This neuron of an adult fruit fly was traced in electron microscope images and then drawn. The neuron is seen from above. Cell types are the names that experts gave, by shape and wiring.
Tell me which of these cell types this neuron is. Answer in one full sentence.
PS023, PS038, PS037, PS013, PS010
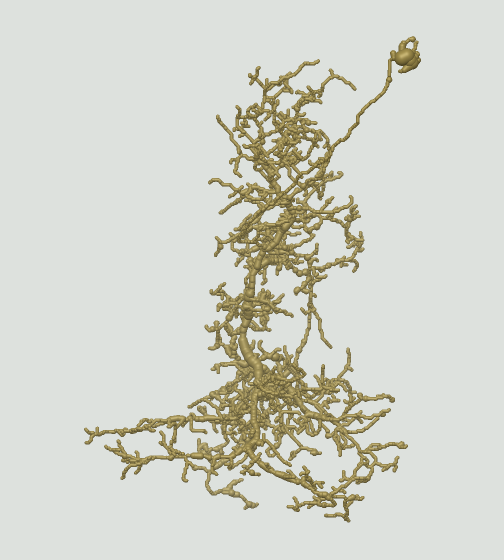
This neuron is a cell of type PS010.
